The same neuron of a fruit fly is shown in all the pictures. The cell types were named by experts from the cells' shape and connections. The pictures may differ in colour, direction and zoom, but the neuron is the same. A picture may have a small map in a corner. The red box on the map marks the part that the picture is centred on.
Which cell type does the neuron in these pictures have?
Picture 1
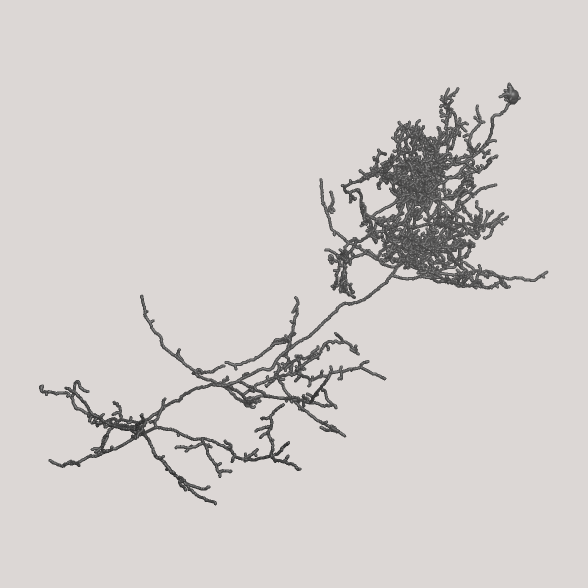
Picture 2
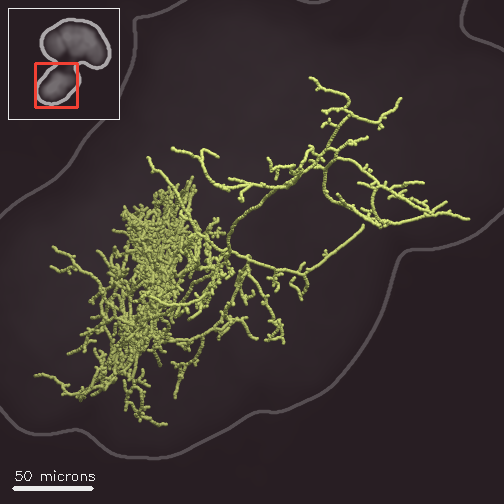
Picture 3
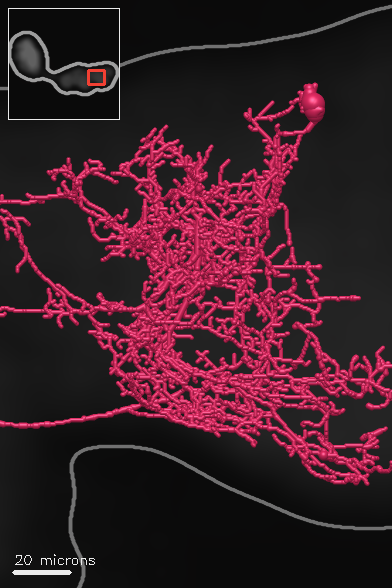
IN05B005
